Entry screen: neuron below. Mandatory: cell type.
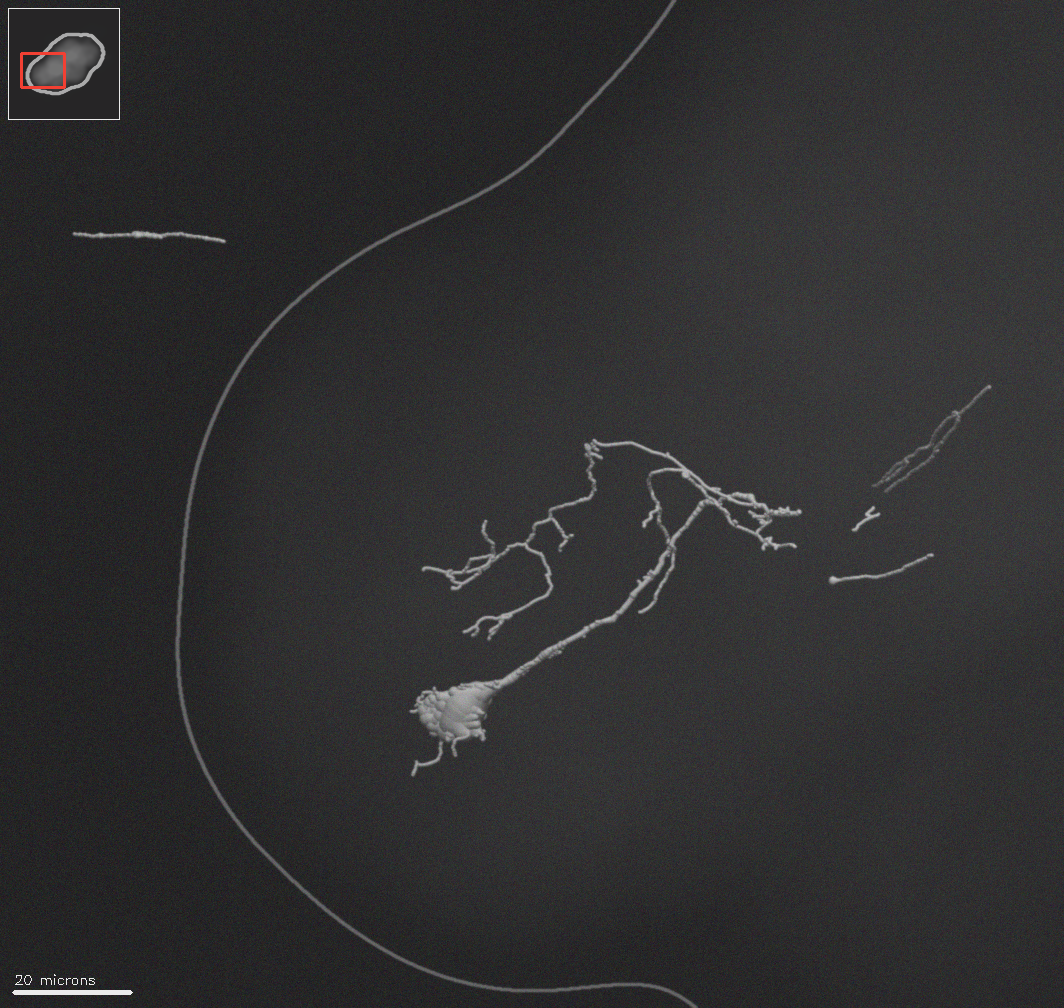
EAXXX079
